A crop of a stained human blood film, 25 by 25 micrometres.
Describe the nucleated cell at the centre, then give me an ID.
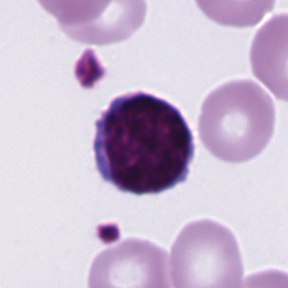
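Here the nucleus takes up almost the whole cell, and you can see no nucleoli in it. The visible cytoplasm is a thin crescent along the left edge, and no vacuoles appear anywhere in the cell. You have a typical lymphocyte.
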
